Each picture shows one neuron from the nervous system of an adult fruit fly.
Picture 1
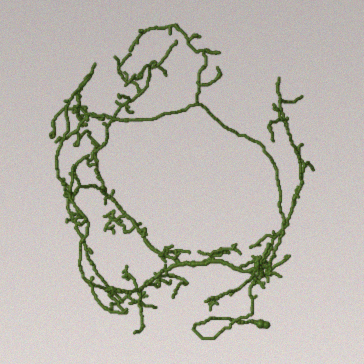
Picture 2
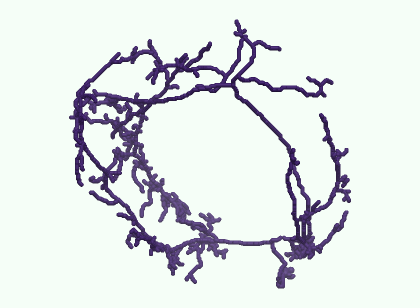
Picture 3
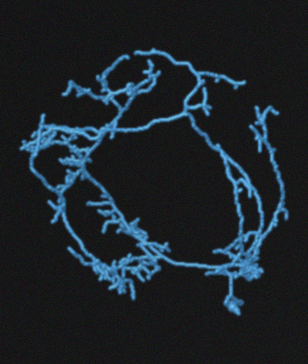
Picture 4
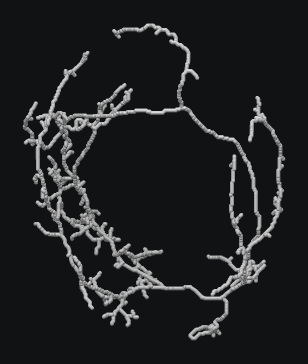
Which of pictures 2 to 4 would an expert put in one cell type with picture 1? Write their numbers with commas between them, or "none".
2, 3, 4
